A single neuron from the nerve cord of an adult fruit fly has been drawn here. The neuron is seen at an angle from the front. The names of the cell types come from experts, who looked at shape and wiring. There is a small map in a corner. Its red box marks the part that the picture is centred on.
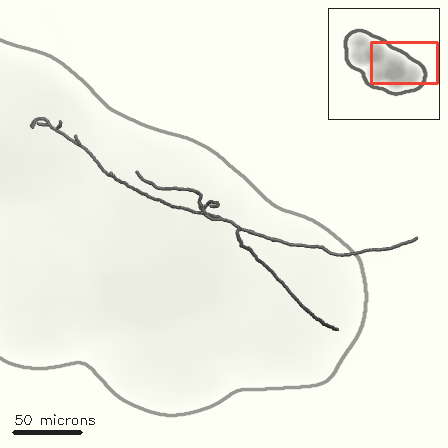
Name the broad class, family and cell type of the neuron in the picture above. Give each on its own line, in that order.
sensory neuron ascending to the brain
class mechanosensory proprioceptive
SApp14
